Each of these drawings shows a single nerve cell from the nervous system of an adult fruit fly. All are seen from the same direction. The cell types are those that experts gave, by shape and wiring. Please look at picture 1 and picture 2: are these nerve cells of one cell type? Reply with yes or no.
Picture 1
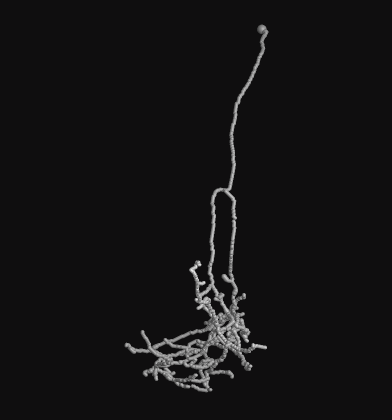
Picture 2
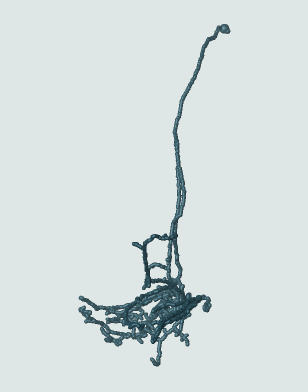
yes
